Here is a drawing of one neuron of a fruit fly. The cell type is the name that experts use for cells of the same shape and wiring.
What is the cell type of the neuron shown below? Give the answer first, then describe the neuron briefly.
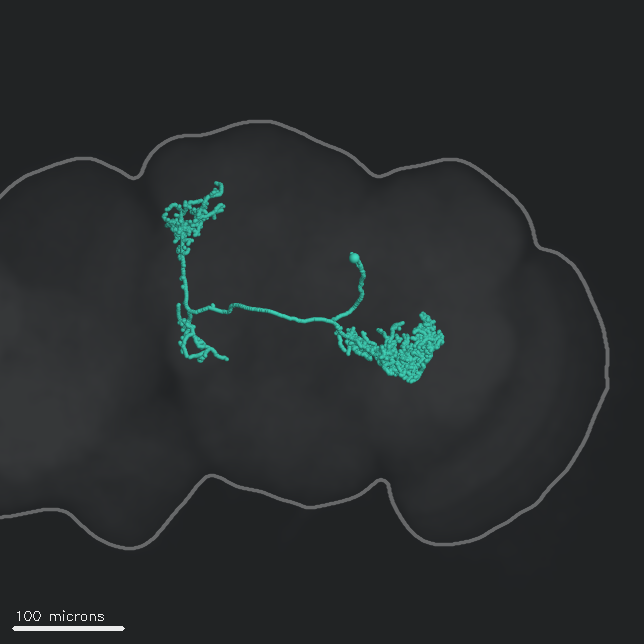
Its cell type is LAL183. It is a central-brain intrinsic neuron. The cell body is in the middle of the picture. By the scale bar it is about 250 microns wide in this view.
